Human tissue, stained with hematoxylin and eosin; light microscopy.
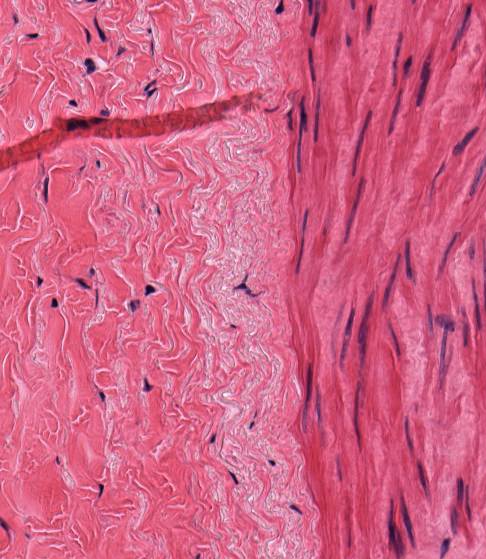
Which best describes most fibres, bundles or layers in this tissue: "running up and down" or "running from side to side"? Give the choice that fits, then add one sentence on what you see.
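Running up and down. The smooth muscle cells on the right run roughly from top to bottom, slightly oblique.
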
